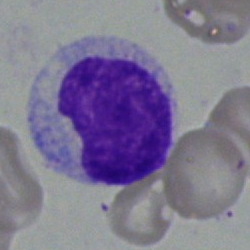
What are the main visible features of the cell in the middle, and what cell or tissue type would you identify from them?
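Nice smooth round outline on this one. The nucleus is notched on its left side, so it takes a kidney shape. The cytoplasm's pale greyish-blue, with fine lilac granules scattered through it. What you're looking at is a metamyelocyte.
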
